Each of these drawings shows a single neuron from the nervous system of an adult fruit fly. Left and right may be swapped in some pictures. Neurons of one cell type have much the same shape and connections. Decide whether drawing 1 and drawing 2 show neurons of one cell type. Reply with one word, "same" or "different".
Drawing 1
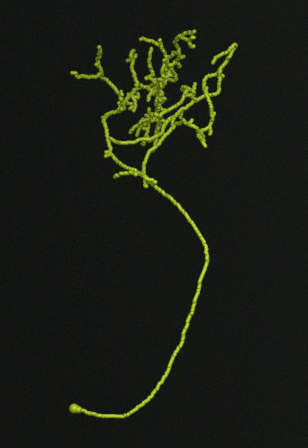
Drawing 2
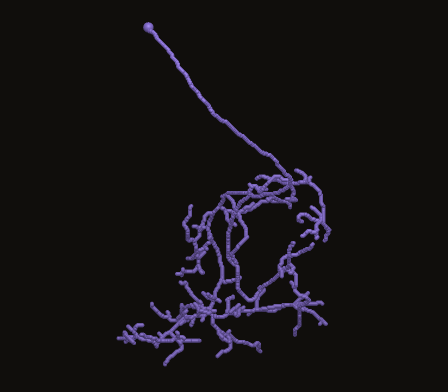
same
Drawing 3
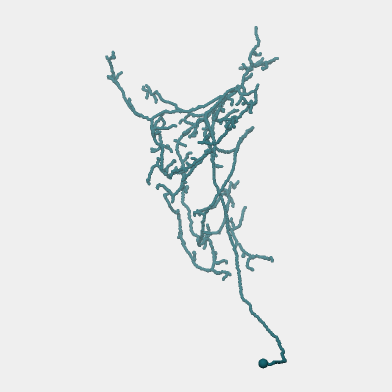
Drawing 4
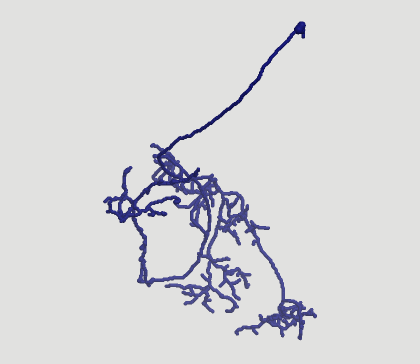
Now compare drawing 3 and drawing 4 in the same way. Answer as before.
same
